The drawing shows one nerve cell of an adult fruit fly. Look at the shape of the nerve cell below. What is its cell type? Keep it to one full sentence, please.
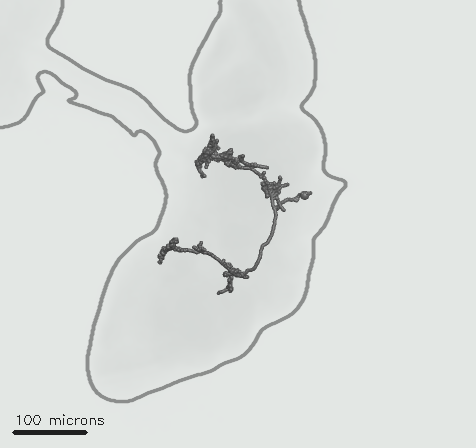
By its cell type, the neuron is PS099_a.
